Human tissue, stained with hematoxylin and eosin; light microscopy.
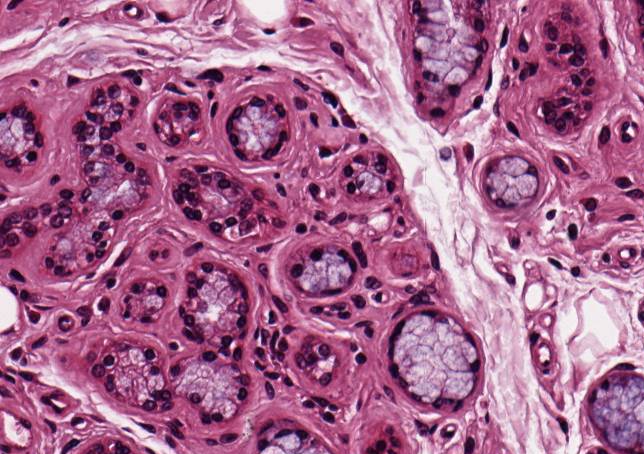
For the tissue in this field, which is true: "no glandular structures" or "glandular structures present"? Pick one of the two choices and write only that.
Glandular structures present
